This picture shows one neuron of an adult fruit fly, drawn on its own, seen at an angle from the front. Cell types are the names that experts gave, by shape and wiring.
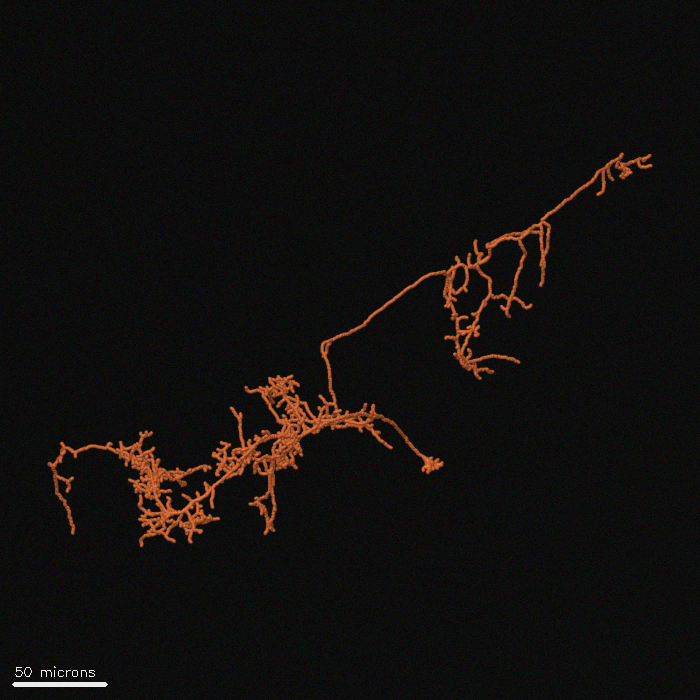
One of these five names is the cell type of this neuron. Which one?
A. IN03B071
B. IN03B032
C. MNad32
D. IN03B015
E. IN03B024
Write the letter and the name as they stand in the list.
D. IN03B015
